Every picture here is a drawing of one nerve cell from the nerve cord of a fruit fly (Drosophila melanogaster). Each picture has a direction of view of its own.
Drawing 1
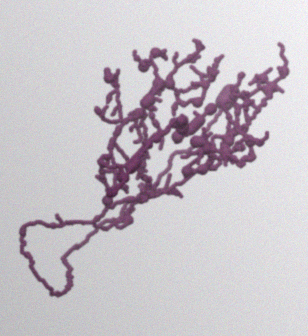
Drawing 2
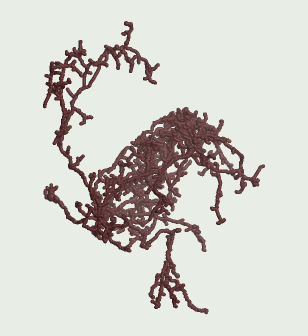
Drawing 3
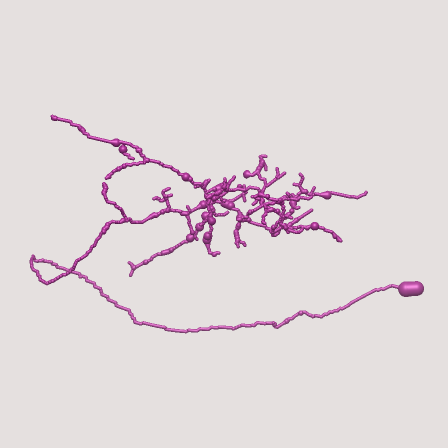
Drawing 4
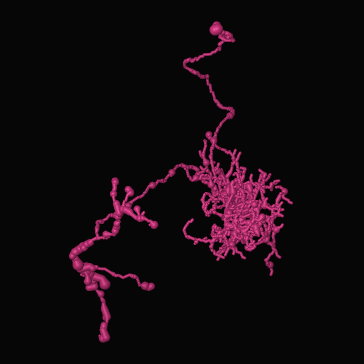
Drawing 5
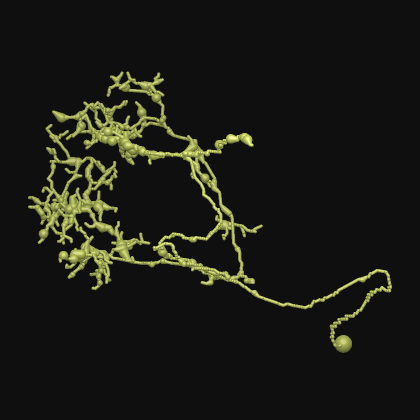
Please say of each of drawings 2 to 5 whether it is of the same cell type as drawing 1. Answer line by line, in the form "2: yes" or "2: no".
2: no
3: yes
4: no
5: yes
